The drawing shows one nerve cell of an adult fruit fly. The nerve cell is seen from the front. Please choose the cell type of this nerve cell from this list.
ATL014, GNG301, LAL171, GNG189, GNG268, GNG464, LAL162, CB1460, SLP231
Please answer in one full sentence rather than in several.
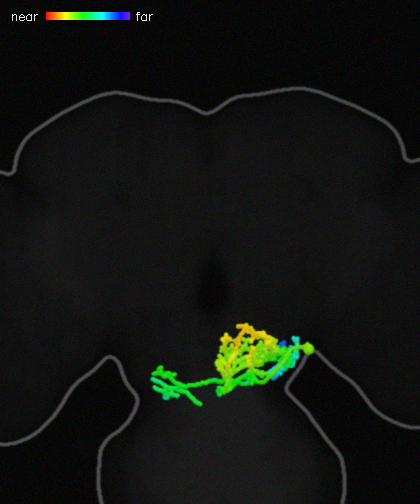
The cell type this nerve cell represents is GNG189.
